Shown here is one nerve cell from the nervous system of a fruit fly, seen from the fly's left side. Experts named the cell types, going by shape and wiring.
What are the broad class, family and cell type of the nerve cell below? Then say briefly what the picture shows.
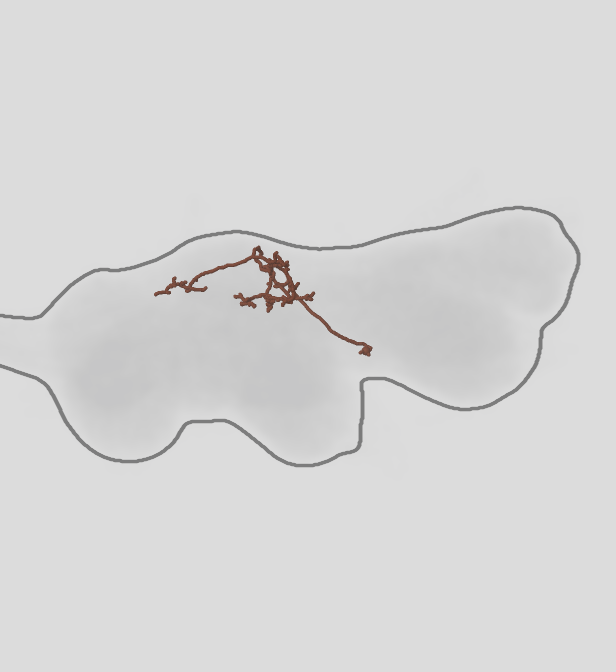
It is a nerve-cord intrinsic neuron. The family is hemilineage 03B. Its cell type is IN03B069. Its cell body lies in the middle of the picture. As drawn here it is wider than it is tall.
